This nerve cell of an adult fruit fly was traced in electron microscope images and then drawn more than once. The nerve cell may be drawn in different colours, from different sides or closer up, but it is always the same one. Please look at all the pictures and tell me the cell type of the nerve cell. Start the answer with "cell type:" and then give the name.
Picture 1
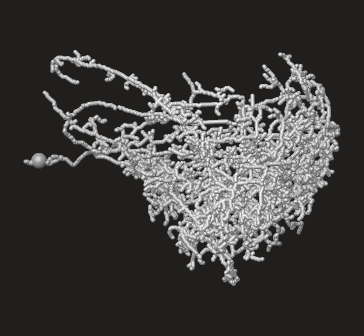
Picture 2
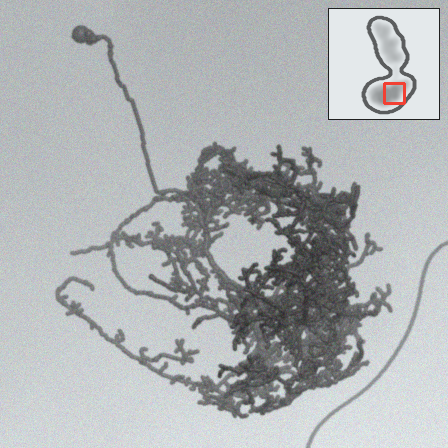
cell type: AVLP500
